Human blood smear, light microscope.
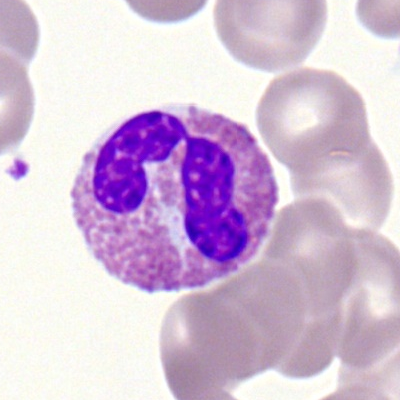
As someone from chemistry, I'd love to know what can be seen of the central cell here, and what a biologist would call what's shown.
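The cell is round, with a smooth outline. Its nucleus has two lobes joined by a narrow strand at the top, and the chromatin is dark purple and coarsely clumped. The cytoplasm is plentiful and pale pinkish-lilac. This is an eosinophil.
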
